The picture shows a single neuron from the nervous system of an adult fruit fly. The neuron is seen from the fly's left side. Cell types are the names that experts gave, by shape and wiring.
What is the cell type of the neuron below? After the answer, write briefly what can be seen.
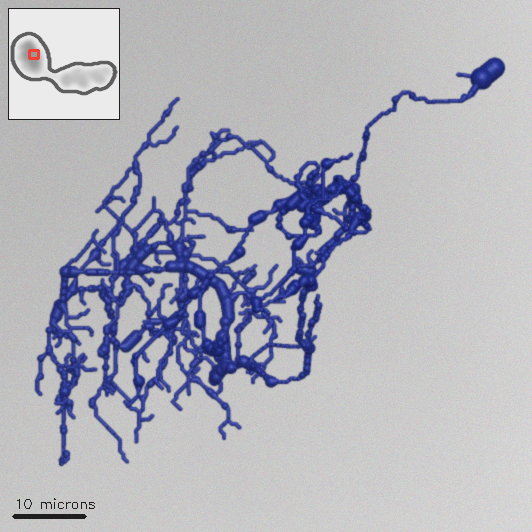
It is of cell type LoVP25. This is a visual projection neuron. Its cell body lies at the upper right of the picture. From left to right in the picture it spans about 65 microns. The picture shows dozens of branch ends.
